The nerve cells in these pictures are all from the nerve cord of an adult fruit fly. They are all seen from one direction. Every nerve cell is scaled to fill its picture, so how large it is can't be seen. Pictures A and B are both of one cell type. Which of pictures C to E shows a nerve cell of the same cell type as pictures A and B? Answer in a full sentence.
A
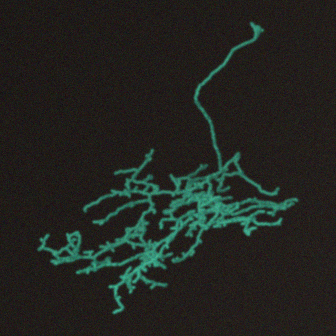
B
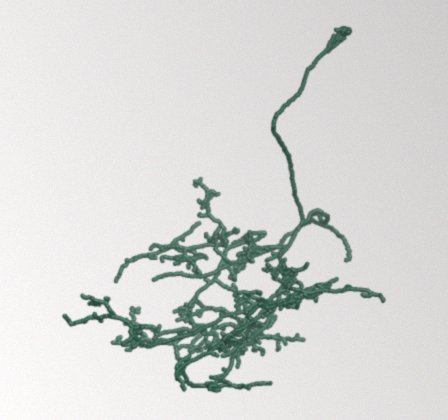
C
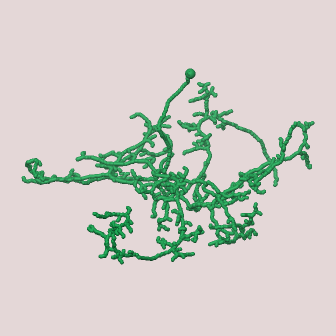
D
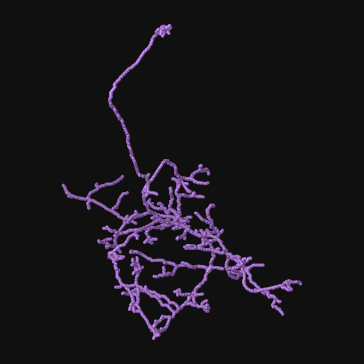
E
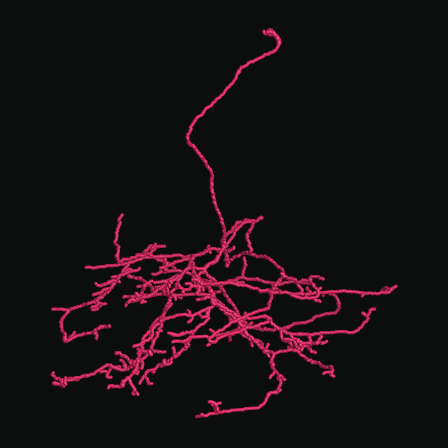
Picture E is of the same cell type.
